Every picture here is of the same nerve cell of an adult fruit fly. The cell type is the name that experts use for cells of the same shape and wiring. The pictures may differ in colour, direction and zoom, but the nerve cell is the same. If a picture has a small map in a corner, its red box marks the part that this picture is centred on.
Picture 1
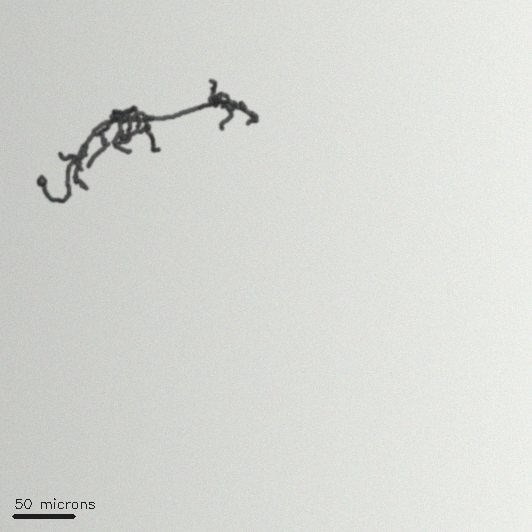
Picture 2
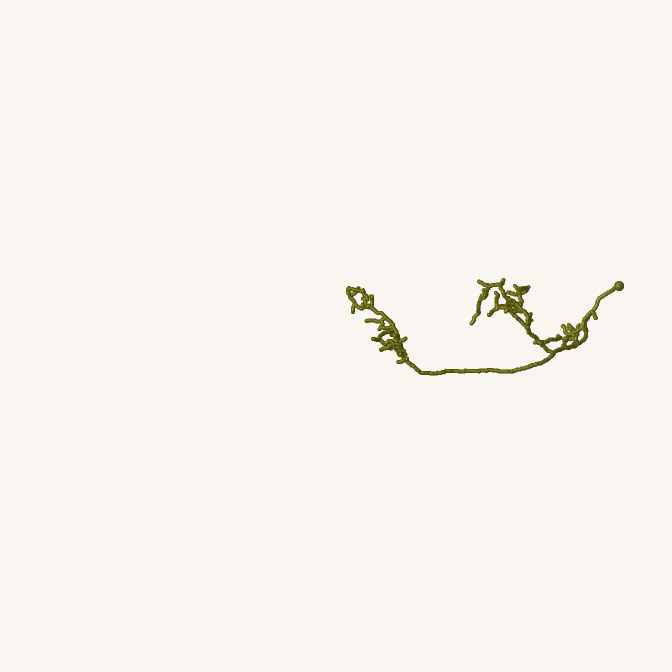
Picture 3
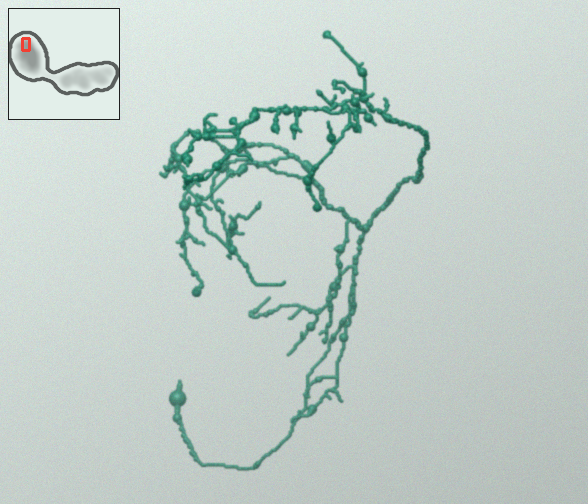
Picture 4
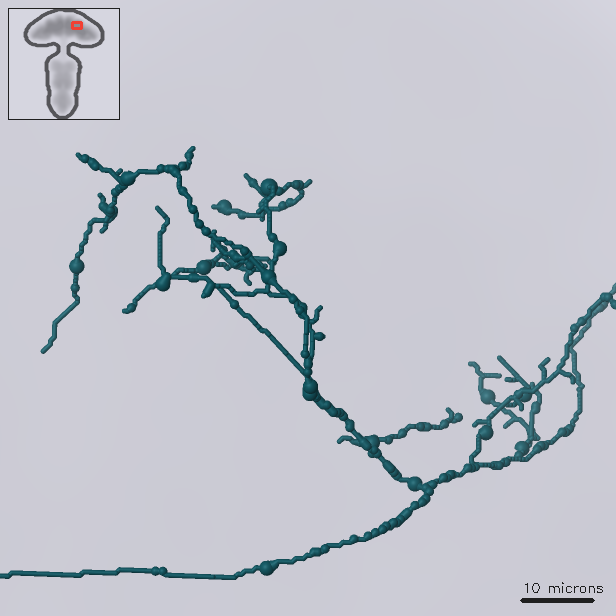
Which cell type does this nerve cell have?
CB2280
